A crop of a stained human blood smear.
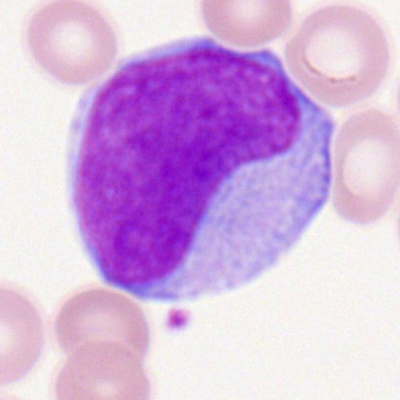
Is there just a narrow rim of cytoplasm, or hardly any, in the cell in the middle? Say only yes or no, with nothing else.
No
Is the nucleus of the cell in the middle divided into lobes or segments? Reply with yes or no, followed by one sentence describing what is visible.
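No. The nucleus is a single unbroken mass, not divided into lobes.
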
